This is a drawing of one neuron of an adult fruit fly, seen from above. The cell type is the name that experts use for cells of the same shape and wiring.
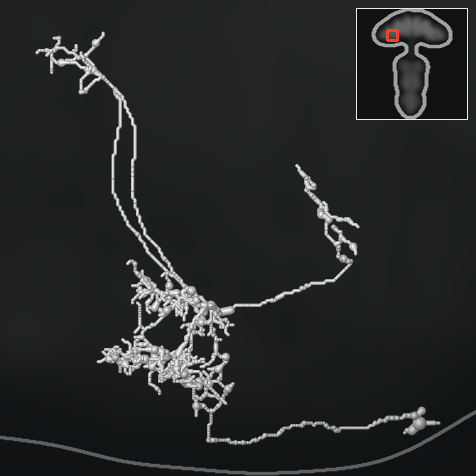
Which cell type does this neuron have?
Y11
